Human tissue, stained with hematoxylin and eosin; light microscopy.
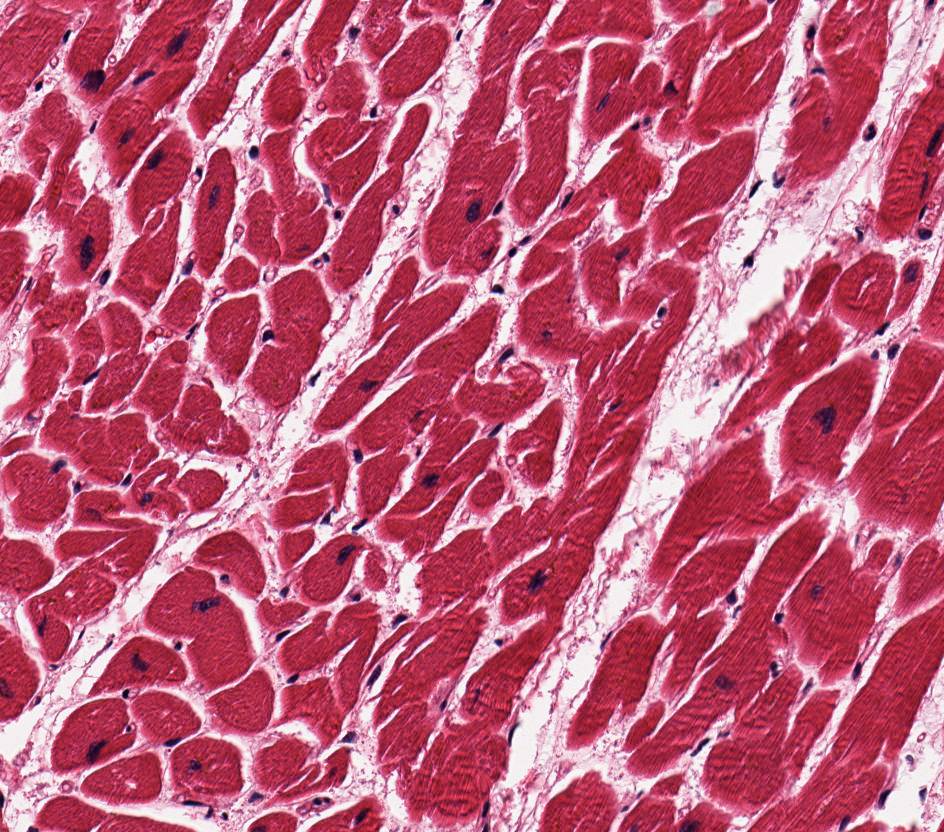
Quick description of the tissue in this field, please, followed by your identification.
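Field composed almost entirely of muscle fibres, separated by pale interstitial spaces. Toward the left, more fibres cut across or obliquely, giving rounded and polygonal profiles. Some lengthwise fibres branch and join neighbouring fibres. Muscle cytoplasm stains deep red with eosin. Tissue: left ventricle of the heart.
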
